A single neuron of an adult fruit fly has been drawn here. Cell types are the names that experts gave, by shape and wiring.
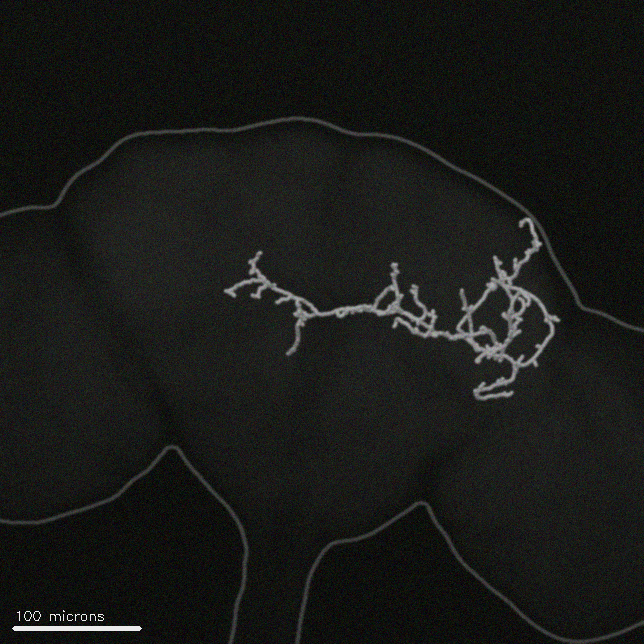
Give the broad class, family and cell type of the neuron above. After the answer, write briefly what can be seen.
Its broad class is central-brain intrinsic neuron. The family is hemilineage LALa1_anterior. Its cell type is AVLP256. It is in the brain and does not reach the nerve cord. Its cell body lies on the right of the picture. By the scale bar it is about 250 microns wide in this view.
